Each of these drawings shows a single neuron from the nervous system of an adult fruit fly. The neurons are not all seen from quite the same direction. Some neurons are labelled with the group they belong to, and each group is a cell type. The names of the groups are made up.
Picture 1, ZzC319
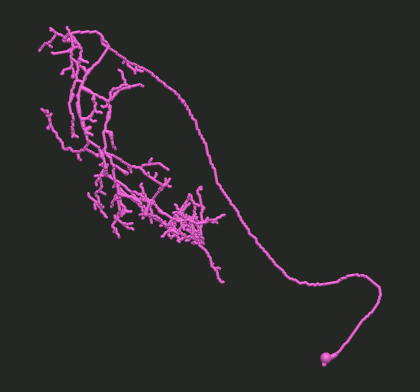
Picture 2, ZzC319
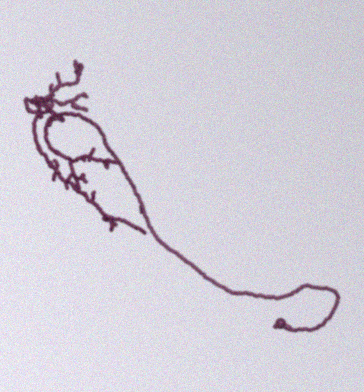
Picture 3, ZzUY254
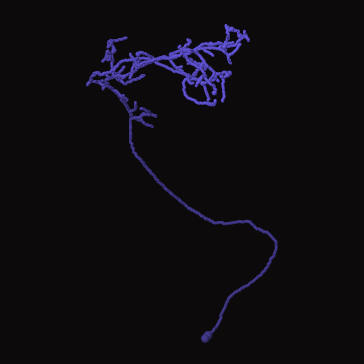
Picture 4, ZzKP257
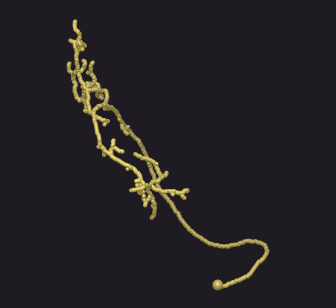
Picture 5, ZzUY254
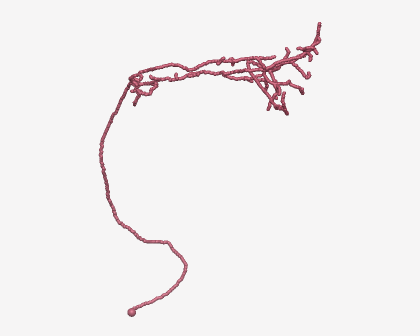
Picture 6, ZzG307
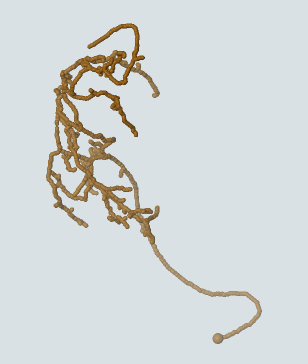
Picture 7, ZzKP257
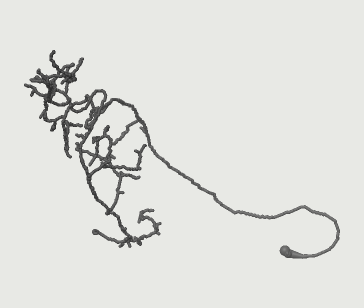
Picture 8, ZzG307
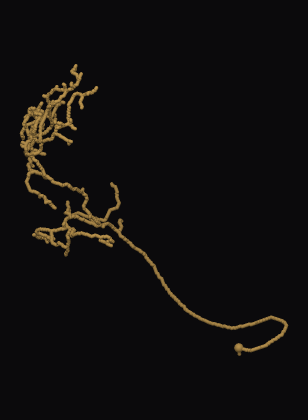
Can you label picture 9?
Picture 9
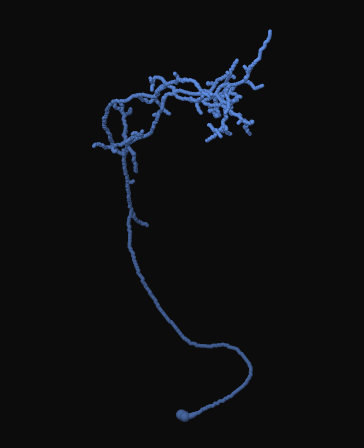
ZzUY254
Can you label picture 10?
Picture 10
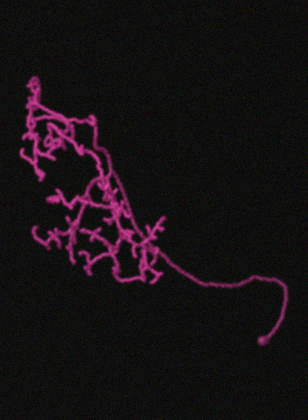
ZzG307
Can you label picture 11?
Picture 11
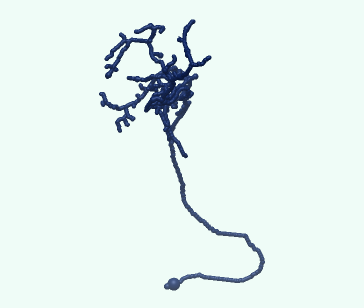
ZzKP257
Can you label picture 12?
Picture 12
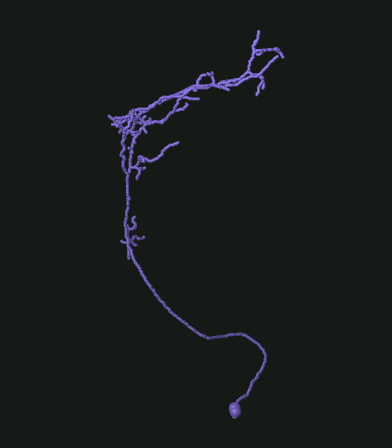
ZzUY254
